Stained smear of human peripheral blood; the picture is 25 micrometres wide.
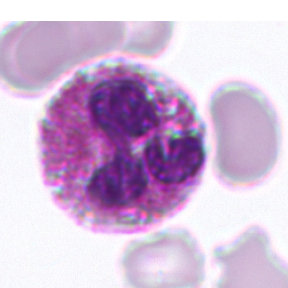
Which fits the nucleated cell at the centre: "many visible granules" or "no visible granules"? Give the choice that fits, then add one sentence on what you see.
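Many visible granules. The cytoplasm is filled throughout with pink-magenta granules.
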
